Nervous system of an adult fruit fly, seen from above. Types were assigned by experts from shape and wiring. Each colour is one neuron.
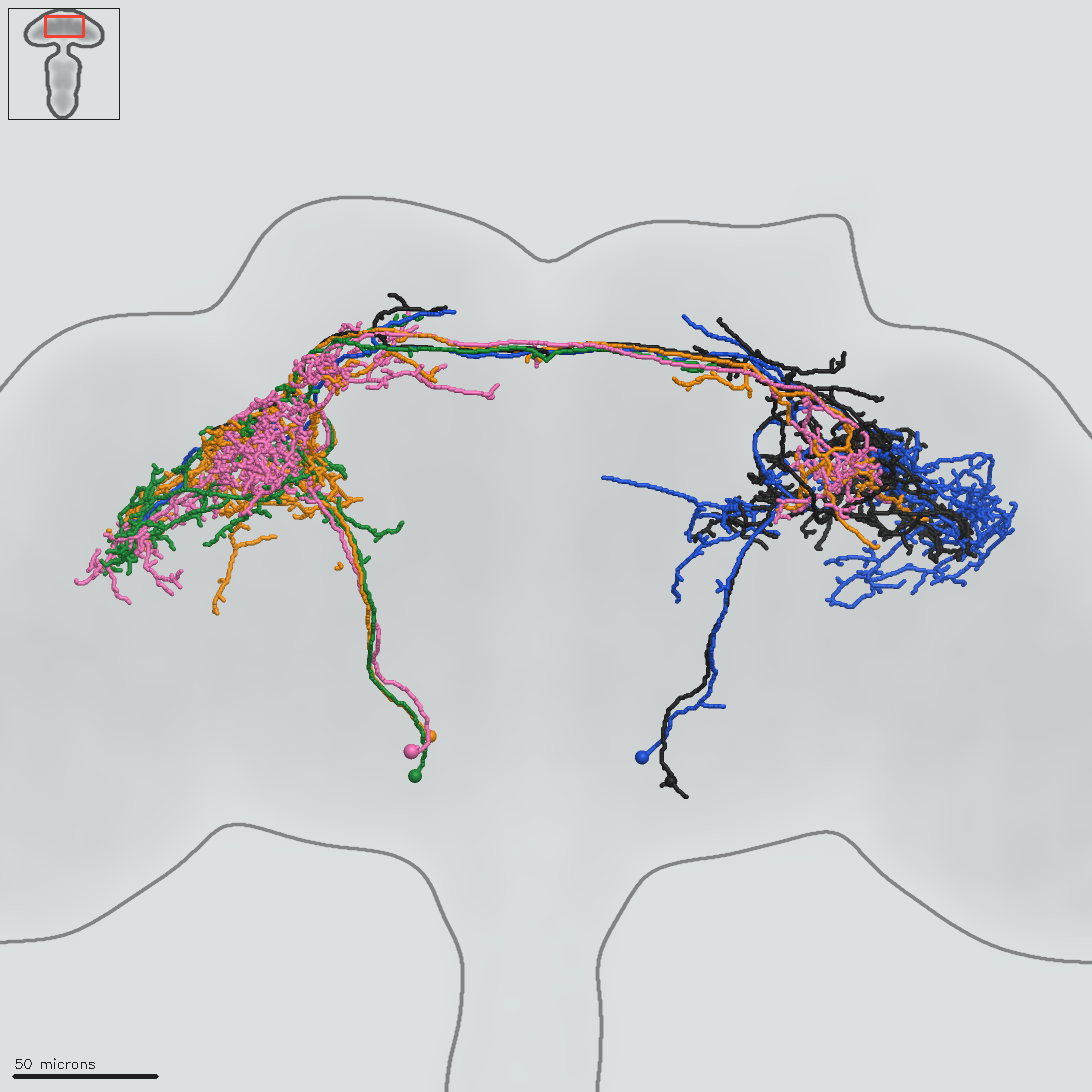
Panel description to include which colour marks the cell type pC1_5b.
green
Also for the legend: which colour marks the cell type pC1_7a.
blue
